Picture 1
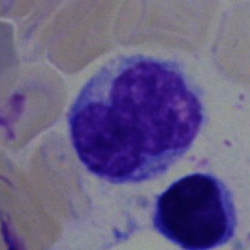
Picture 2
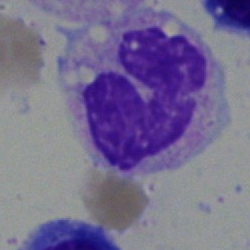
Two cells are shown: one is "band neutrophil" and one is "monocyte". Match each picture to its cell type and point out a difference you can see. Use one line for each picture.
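In picture 1 we see a monocyte: No distinct granules are seen in the cytoplasm.
In picture 2 we see a band neutrophil: Fine pinkish-lilac granules are scattered through the cytoplasm.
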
